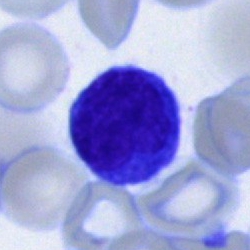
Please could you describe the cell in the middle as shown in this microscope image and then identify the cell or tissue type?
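Nucleus occupies almost the entire cell. Chromatin dense, dark, coarsely clumped. No nucleoli visible. No granules visible. Lymphocyte.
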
